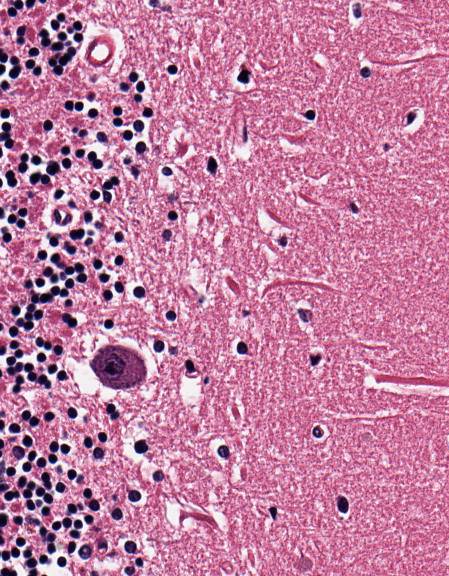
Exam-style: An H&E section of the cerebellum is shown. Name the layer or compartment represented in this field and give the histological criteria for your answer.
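The pale, sparsely cellular zone filling the right two thirds is the molecular layer. Point one: it is finely fibrillary pink neuropil with only scattered small nuclei.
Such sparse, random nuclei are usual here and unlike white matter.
Point two: a dense band of small, round, dark nuclei with scant cytoplasm runs along the left side. Point three: a single large neuron with abundant purple cytoplasm and a large round nucleus sits at its border, lower left.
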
